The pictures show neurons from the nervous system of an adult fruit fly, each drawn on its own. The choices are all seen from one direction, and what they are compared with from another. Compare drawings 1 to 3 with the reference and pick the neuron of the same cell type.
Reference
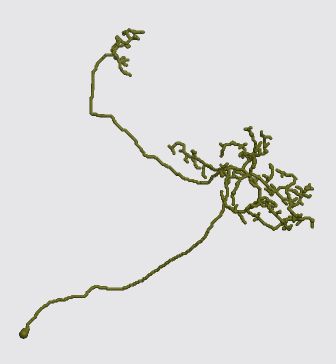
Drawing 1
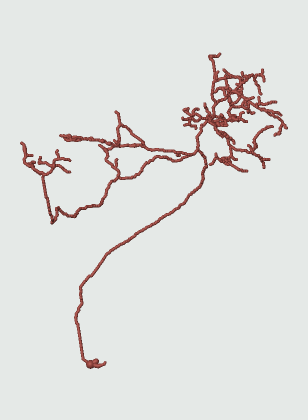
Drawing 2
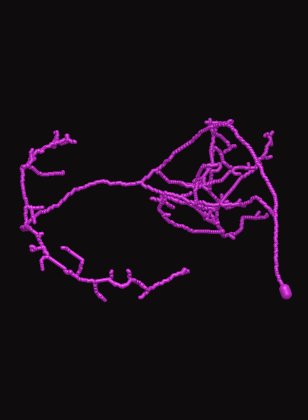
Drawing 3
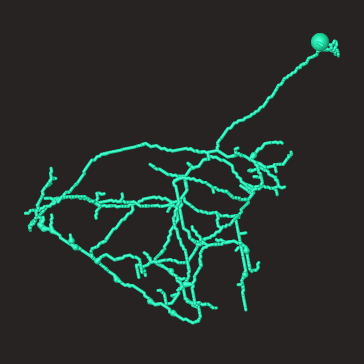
1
